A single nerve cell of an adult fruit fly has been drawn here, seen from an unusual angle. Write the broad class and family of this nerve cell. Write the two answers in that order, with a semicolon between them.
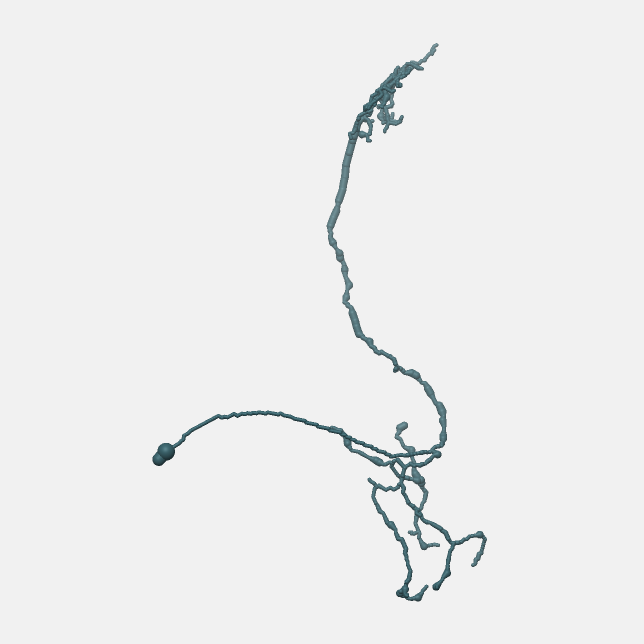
visual projection neuron; LC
